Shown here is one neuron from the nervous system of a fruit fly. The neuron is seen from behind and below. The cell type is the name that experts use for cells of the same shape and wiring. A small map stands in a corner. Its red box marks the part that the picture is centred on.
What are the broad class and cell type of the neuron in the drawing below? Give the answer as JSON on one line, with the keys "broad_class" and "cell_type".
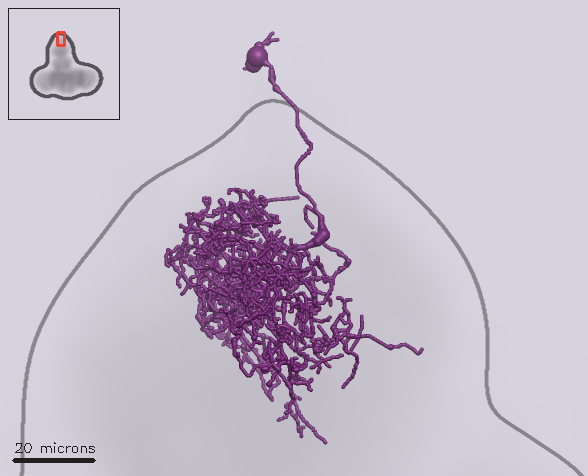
{"broad_class": "nerve-cord intrinsic neuron", "cell_type": "INXXX184"}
